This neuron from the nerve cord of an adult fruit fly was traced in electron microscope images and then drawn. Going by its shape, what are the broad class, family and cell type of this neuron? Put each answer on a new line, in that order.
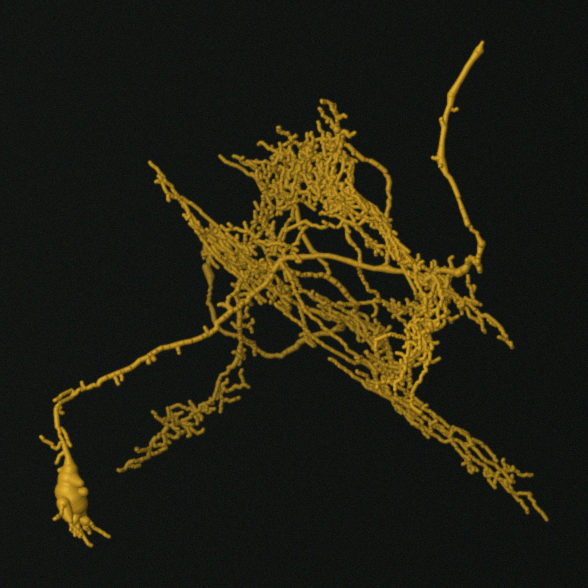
efferent neuron of the nerve cord
hemilineage 00B
mesVUM-MJ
